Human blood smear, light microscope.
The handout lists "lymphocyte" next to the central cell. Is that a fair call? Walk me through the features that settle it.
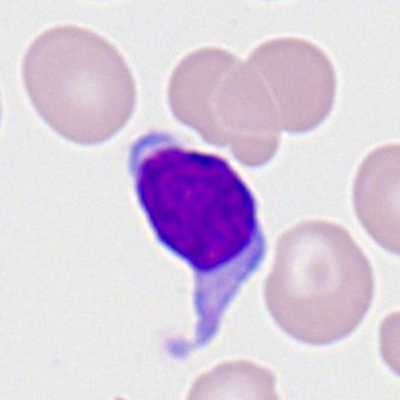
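What settles it for me is the chromatin: dense, dark purple and coarsely clumped.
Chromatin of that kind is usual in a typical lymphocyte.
Next comes the small blue cap of cytoplasm at the upper left of the nucleus, which sits poorly with a monocyte.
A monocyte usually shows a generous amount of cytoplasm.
So yes, the name lymphocyte fits, and monocyte fits less well. The pale blue of the cytoplasm also speaks for lymphocyte.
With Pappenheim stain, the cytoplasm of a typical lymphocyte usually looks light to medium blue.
The rest I would simply note as seen: the cell is elongated and tapers downward into a long tail, the tail ends in a thin tip curving to the lower left, and no distinct granules show in the cytoplasm.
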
